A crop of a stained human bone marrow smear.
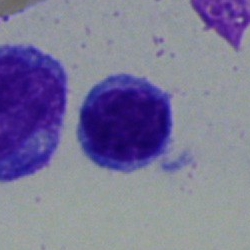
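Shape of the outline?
Round, with a smooth edge.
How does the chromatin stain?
Dark purple, and it is dense.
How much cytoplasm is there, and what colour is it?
Only a thin blue rim around the nucleus.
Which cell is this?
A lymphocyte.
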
